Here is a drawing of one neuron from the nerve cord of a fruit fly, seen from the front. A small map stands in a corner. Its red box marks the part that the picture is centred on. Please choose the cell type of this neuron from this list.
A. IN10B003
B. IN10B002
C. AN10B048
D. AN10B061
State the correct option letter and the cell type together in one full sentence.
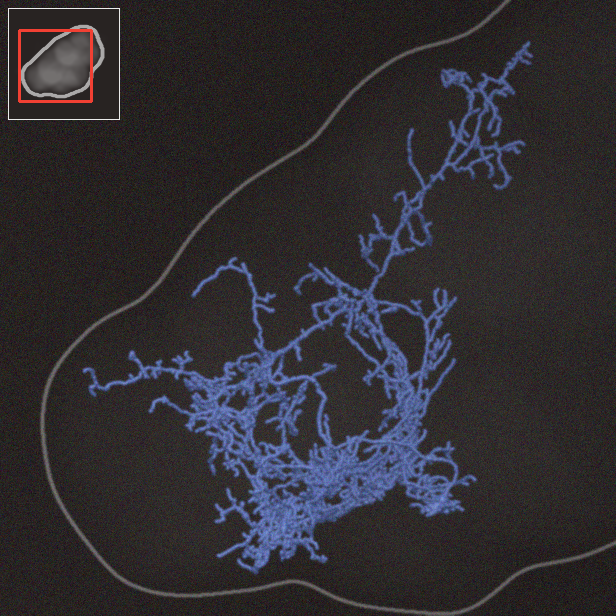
Here the neuron is of cell type IN10B003, corresponding to option A.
